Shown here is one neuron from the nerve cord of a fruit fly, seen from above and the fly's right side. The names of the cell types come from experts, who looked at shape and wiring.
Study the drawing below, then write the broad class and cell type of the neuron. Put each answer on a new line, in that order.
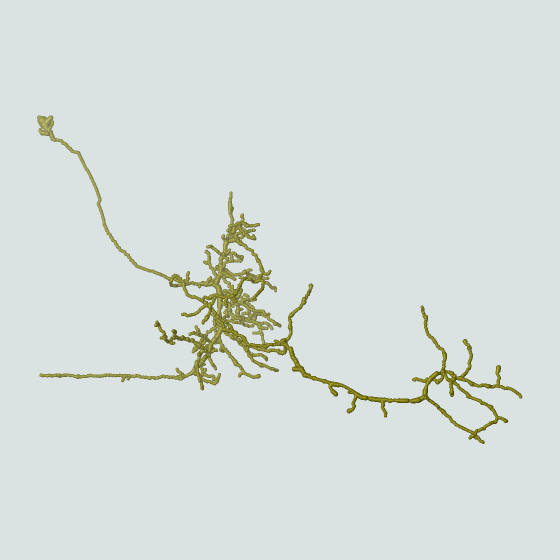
nerve-cord intrinsic neuron
INXXX355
